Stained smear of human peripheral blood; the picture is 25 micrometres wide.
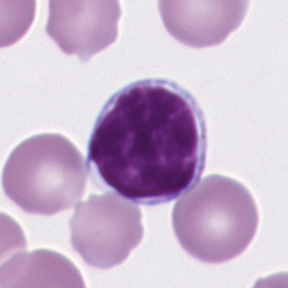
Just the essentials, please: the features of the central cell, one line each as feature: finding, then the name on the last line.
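Outline: round, smooth, no projections
Nucleus: round, about 10 micrometres across
Chromatin: dense, dark purple, coarse clumps with paler streaks between
Cytoplasm: thin pale blue rim around nucleus
Name: typical lymphocyte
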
